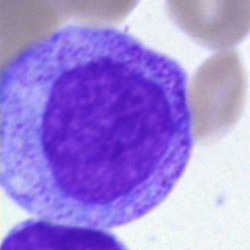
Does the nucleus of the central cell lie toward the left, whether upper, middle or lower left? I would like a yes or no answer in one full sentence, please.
No, the nucleus is shifted toward the right rather than the left.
